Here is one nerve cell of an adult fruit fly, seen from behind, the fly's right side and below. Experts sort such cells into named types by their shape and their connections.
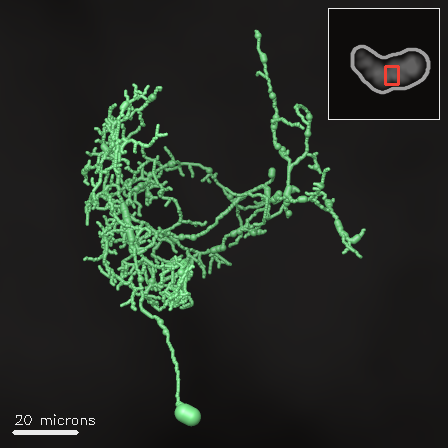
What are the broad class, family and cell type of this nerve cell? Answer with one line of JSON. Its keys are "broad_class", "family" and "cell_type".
{"broad_class": "central-brain intrinsic neuron", "family": "hemilineage VLPl&p1_lateral", "cell_type": "PVLP074"}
